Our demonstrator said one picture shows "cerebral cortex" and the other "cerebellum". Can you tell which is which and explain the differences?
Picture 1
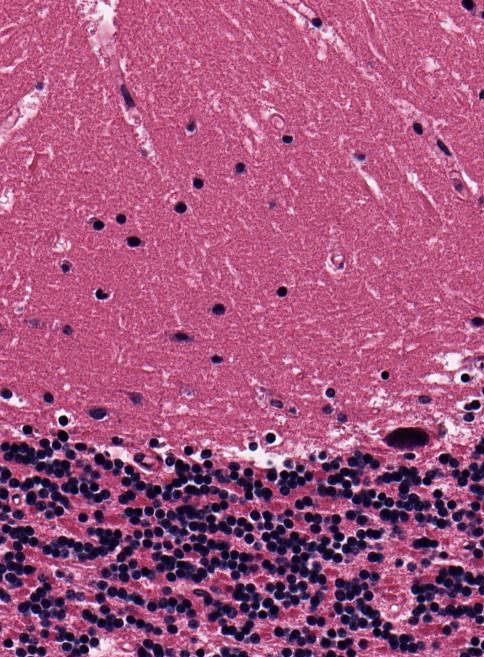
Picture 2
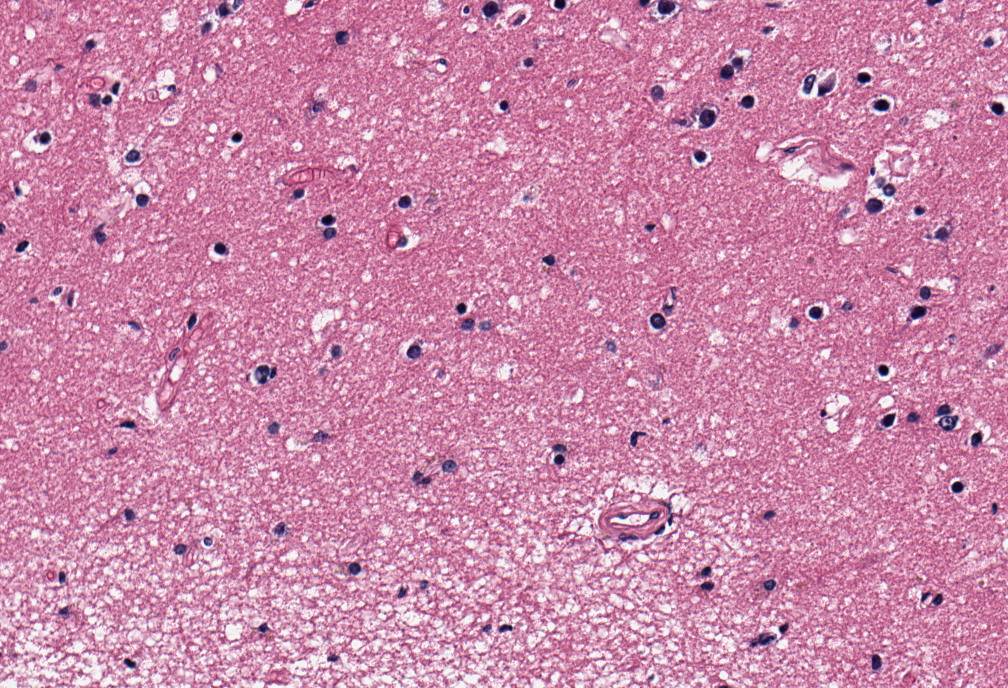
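In this pair, picture 1 shows the cerebellum and picture 2 the cerebral cortex. Picture 1 divides into a pale pink, sparsely nucleated upper zone over about two-thirds of the field and a densely nucleated band along the bottom. The upper zone is a finely fibrillary pink meshwork with scattered small nuclei, while the lower band is packed with small round dark blue nuclei showing almost no visible cytoplasm.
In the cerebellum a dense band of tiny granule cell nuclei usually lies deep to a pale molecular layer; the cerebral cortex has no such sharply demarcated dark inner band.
Near the right edge, one large, dark-staining cell body sits at the border between the two zones. Picture 2 is a finely granular, fibrillary pink matrix throughout, with no organised architecture. Its small round dark nuclei, most with little or no visible cytoplasm, are scattered singly and fairly evenly. Small clear vacuoles are more numerous and larger in the lower part than above.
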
